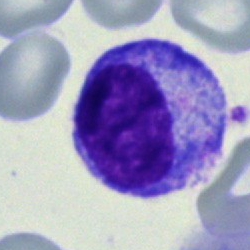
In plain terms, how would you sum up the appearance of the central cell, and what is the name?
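It's round with a smooth outline, and nothing projects from the surface. The cytoplasm goes paler toward the nucleus and bluer out at the cell edge, with fine pinkish-violet granules scattered through it. You're looking at a promyelocyte.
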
